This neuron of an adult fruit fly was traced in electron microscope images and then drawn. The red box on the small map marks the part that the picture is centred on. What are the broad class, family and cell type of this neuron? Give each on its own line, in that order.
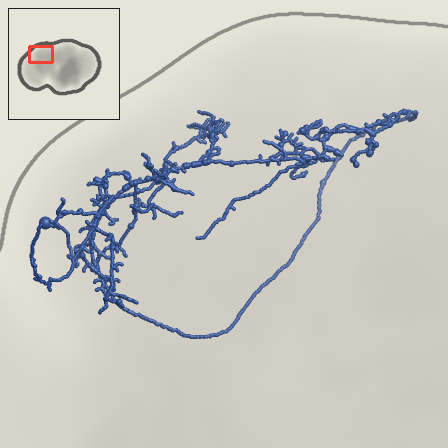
central-brain intrinsic neuron
hemilineage LHl2_dorsal
LHAD1b5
